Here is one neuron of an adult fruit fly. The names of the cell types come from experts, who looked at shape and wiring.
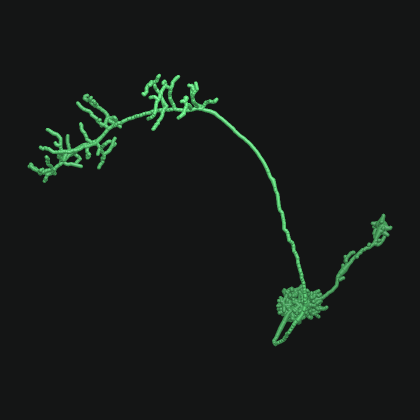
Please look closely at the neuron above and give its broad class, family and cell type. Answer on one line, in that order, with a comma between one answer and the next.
central-brain intrinsic neuron, class ALPN, DC1_adPN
